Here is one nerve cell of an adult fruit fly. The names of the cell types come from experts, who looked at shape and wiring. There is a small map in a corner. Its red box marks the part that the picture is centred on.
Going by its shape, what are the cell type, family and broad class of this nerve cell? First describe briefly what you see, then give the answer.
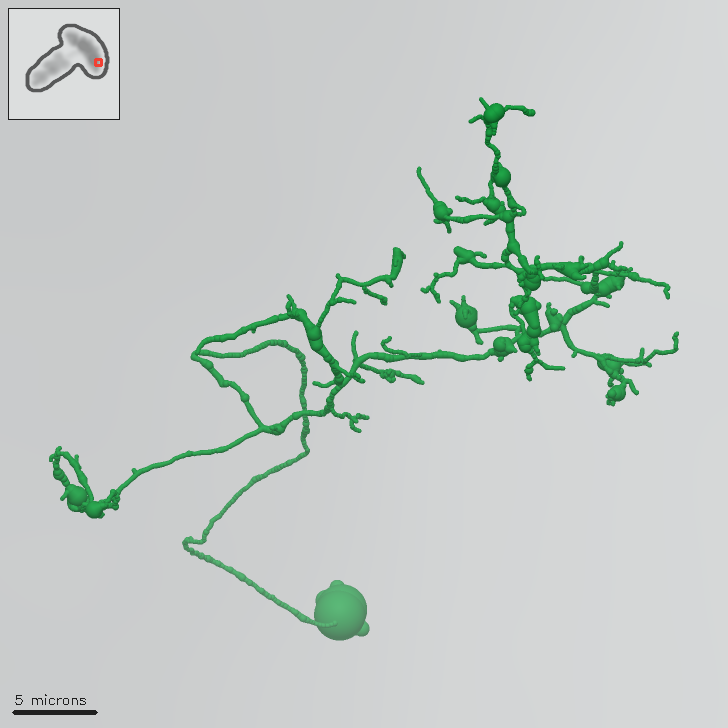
It is in the brain and does not reach the nerve cord. From left to right in the picture it spans about 40 microns. The picture shows dozens of branch ends. The cell type is Mi2. The family is Mi. This is an optic-lobe intrinsic neuron.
